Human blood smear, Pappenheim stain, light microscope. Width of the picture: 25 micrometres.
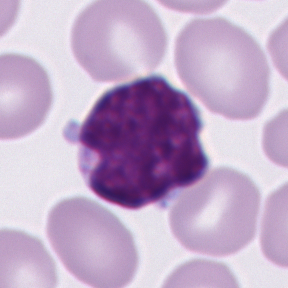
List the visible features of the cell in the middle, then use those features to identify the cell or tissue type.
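The outline is roughly round, though slightly angular and uneven. A single unlobed nucleus, about 11 micrometres across, has dark purple, coarsely clumped chromatin with small paler patches between the clumps. Cytoplasm forms at most a very thin rim, so the dark nucleus reaches nearly to the cell edge. This is a typical lymphocyte.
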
